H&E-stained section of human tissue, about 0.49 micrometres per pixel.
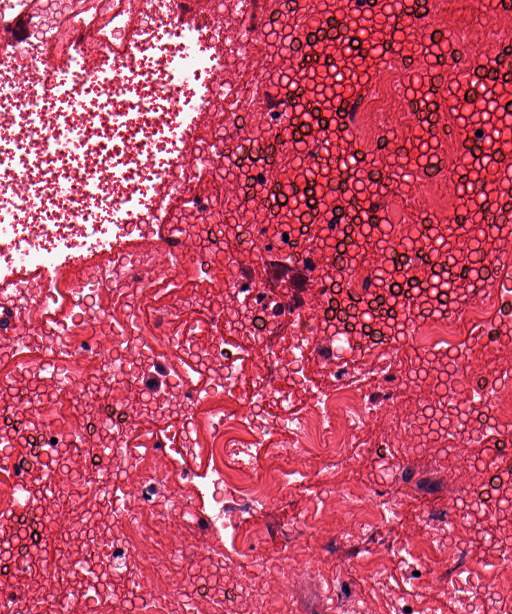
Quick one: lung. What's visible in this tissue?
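Densely packed round pink profiles fill the upper right part of the field, many of them with dark outlines. Nucleated cells are sparse; small dark nuclei lie singly among these profiles. Near the centre of the field is a small cluster of darker purple cells. In the lower centre, wavy eosinophilic strands are separated by slit-like clefts.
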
